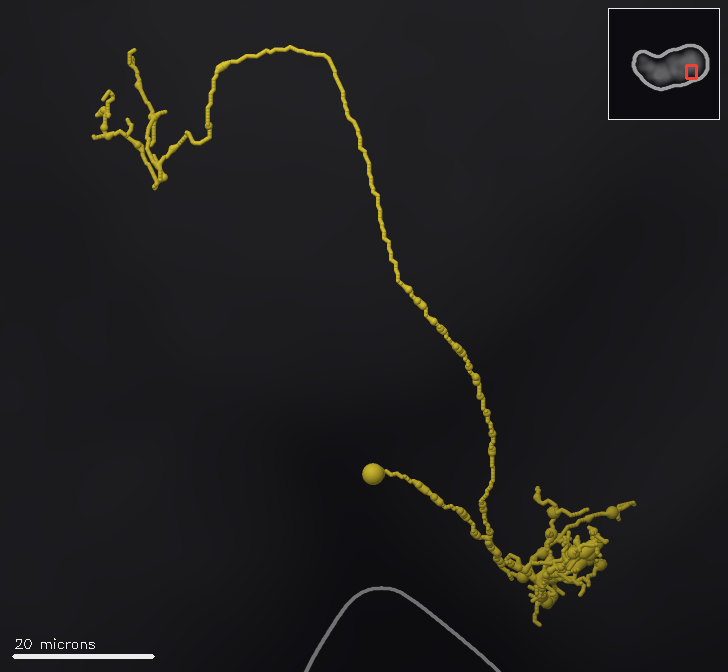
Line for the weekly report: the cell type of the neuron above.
MeLo4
